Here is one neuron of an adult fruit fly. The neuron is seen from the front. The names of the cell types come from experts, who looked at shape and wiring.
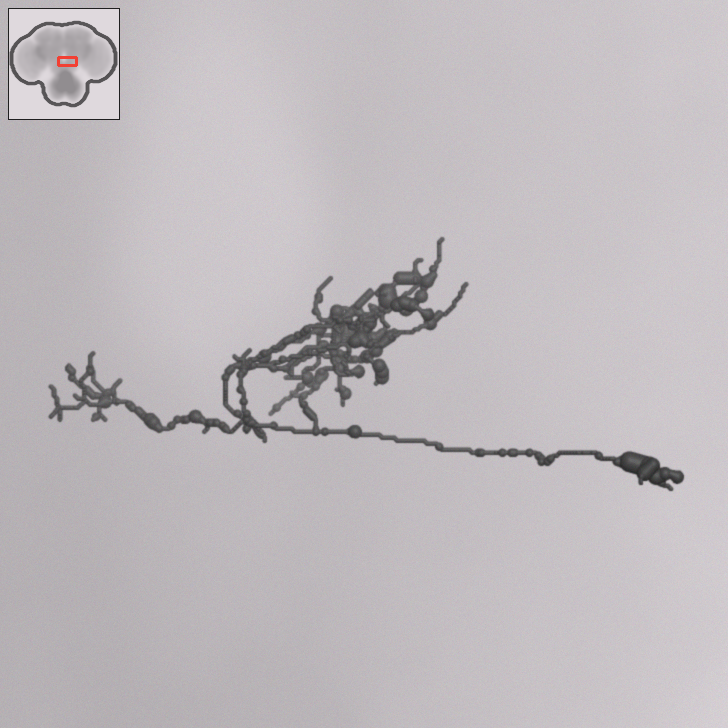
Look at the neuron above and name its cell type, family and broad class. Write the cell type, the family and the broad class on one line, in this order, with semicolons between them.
PRW040; hemilineage TRdl_a; central-brain intrinsic neuron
